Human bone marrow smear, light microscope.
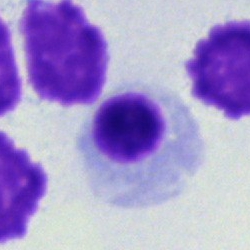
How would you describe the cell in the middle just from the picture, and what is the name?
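Dense chromatin stains dark purple. Abundant pale grey-blue cytoplasm covers more area than the nucleus. The nucleus lies off-centre toward the top, with most of the cytoplasm beneath it. This is an erythroblast.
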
